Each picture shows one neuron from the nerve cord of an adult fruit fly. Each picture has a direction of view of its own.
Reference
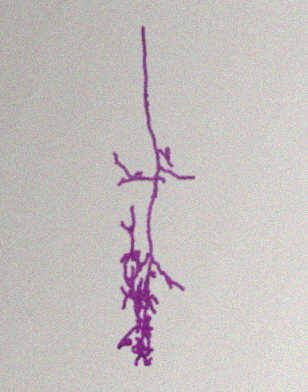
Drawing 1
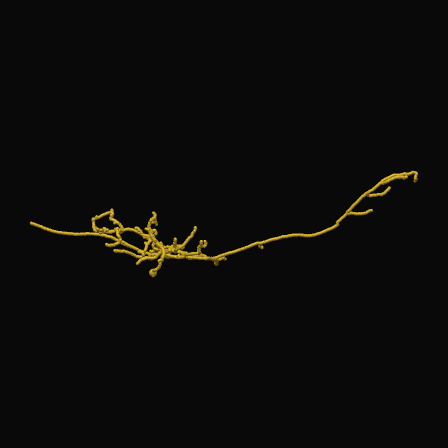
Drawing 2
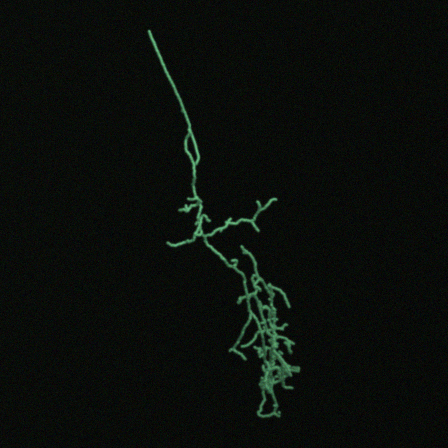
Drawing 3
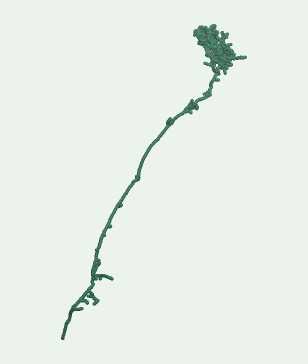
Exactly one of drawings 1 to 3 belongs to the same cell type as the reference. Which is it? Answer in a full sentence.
The neuron in drawing 2 is of the same cell type.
